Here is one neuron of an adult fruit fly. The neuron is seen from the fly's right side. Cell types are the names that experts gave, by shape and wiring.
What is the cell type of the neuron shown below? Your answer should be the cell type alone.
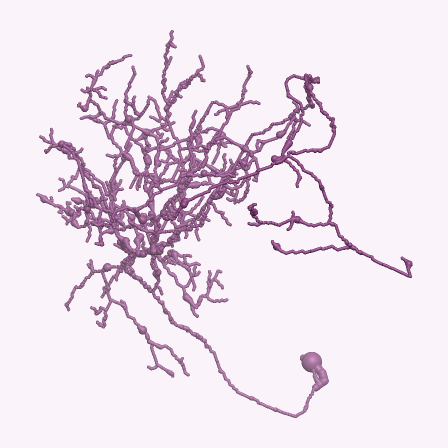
SLP113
